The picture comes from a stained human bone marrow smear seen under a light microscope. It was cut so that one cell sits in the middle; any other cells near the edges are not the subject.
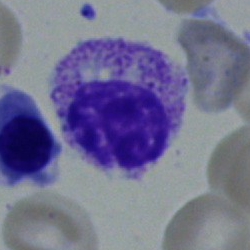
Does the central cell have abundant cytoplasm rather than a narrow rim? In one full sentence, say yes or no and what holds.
Yes, this cell has broad cytoplasm around its nucleus.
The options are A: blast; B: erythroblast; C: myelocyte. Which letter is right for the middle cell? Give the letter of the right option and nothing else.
C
